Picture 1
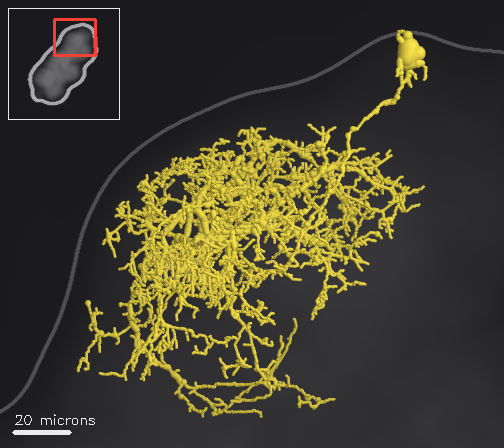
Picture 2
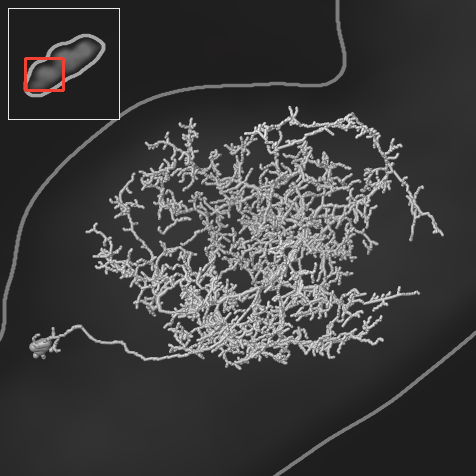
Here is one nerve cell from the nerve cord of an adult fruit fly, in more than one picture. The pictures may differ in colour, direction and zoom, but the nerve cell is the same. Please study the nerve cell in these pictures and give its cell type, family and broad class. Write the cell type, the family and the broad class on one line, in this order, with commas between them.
IN21A004, hemilineage 21A, nerve-cord intrinsic neuron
